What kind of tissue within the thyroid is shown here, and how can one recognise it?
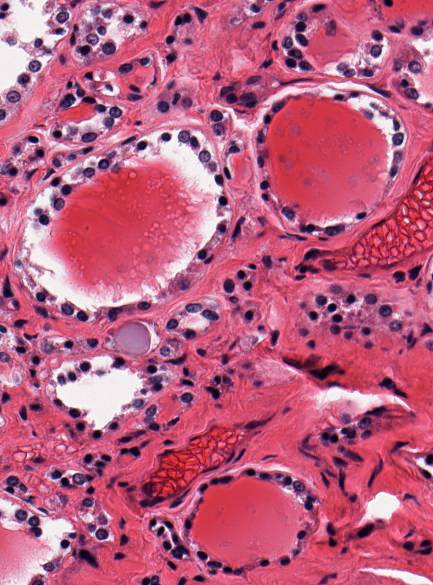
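Thyroid follicle: rounded follicles of varying size, set apart by pink stroma, make up the field. Each is lined by a single layer of cuboidal cells with round dark nuclei; in several, a clear gap parts the colloid from the lining.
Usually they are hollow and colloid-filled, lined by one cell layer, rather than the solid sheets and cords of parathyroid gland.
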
